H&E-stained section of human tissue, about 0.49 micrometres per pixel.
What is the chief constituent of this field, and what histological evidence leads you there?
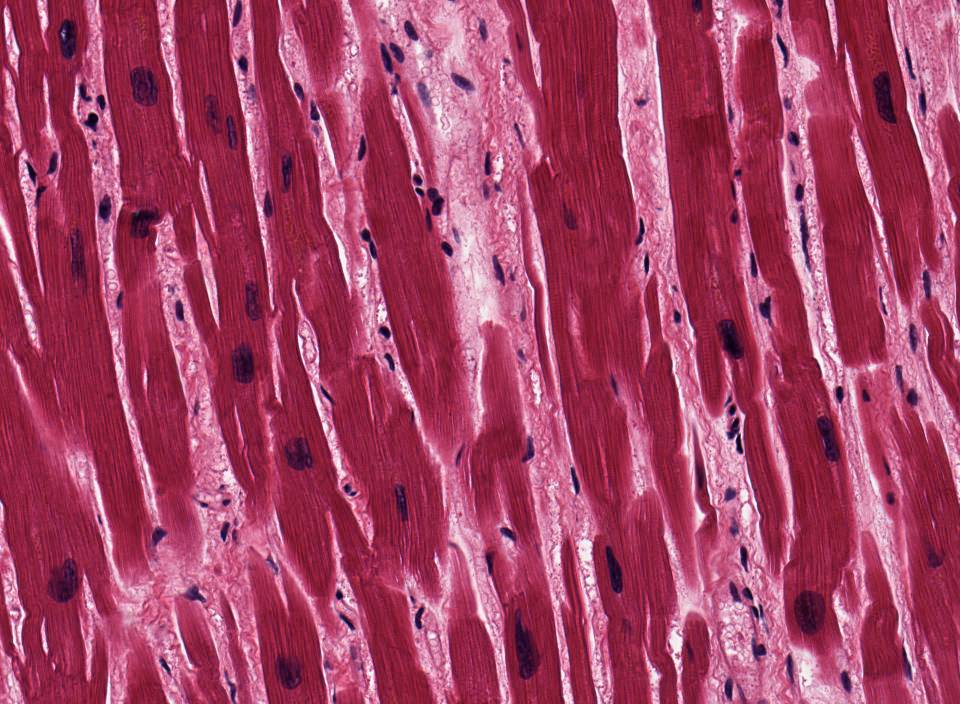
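Myocardium. Long muscle fibres fill the field, running parallel from upper left to lower right. Several branch and join neighbouring fibres, as cardiac muscle does.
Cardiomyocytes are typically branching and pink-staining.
Cytoplasm deep red with eosin.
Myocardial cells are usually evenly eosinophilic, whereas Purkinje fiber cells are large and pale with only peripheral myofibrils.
Pale loose stroma between fibres holds many small dark elongated nuclei.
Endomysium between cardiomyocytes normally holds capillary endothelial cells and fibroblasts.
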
